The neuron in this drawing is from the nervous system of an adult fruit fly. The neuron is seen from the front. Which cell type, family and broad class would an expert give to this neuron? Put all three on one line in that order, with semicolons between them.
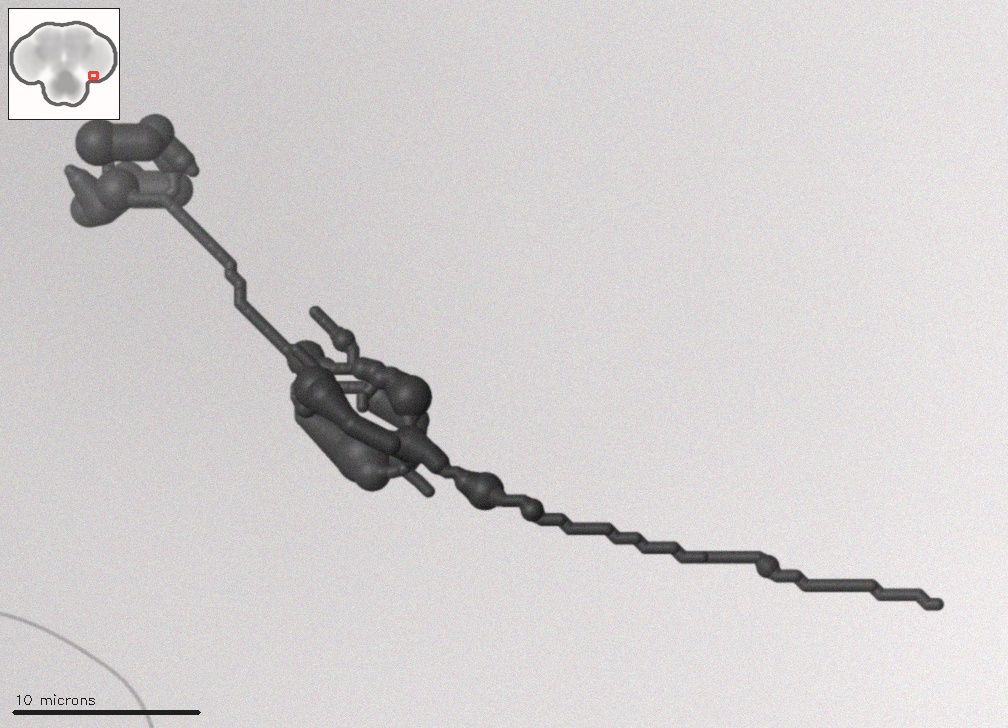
L5; L; optic-lobe intrinsic neuron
